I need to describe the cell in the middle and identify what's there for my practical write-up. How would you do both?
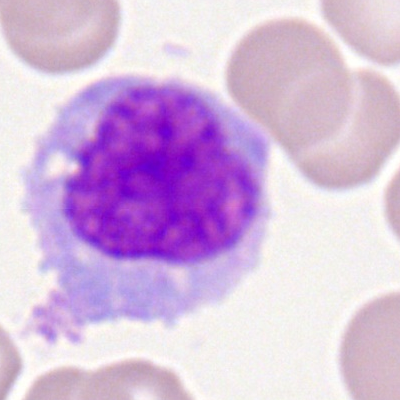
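Instead of a smooth border, this cell has an irregular, finely frayed outer edge. Its chromatin is coarse, gathered into dark patches separated by paler gaps. The cytoplasm holds no coarse granules, and a small clear spot sits in it at the left edge of the nucleus. The cell is a monocyte.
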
